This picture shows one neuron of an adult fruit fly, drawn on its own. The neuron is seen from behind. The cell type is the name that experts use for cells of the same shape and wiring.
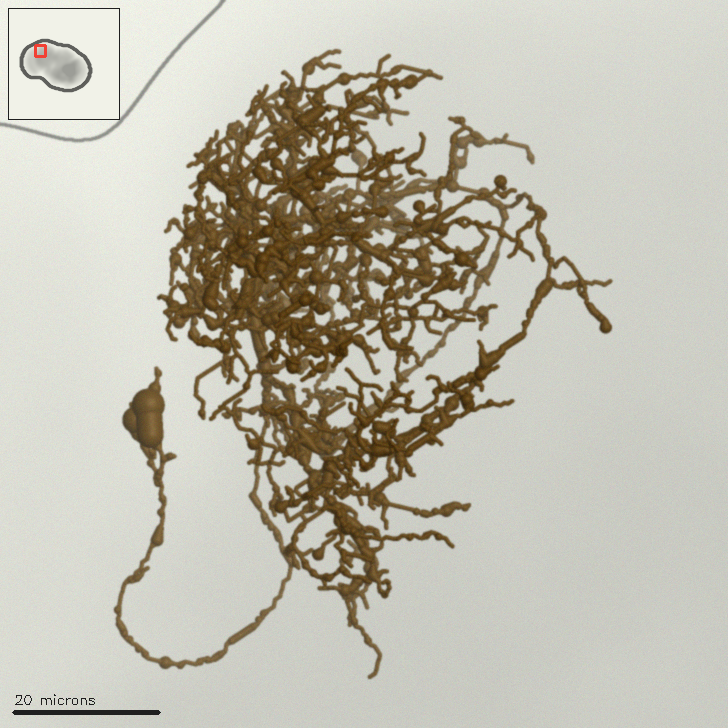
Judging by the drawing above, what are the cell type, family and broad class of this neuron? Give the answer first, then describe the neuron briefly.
The cell type is LHAV4a2. The family is LHAV. Its broad class is central-brain intrinsic neuron. Its cell body lies on the left of the picture. By the scale bar it is about 85 microns tall in this view. More than a hundred branch ends can be seen.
